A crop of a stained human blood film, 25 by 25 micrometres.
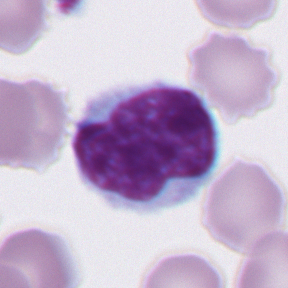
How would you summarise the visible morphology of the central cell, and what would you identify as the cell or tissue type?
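Working through the features in order, the nucleus comes first: its outline is irregular, with shallow notches or folds. Next, the cytoplasm forms a thin, pale greyish-blue rim. That rim holds no distinct granules, and no vacuoles are seen in it either. Last comes the name: this is a typical lymphocyte.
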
